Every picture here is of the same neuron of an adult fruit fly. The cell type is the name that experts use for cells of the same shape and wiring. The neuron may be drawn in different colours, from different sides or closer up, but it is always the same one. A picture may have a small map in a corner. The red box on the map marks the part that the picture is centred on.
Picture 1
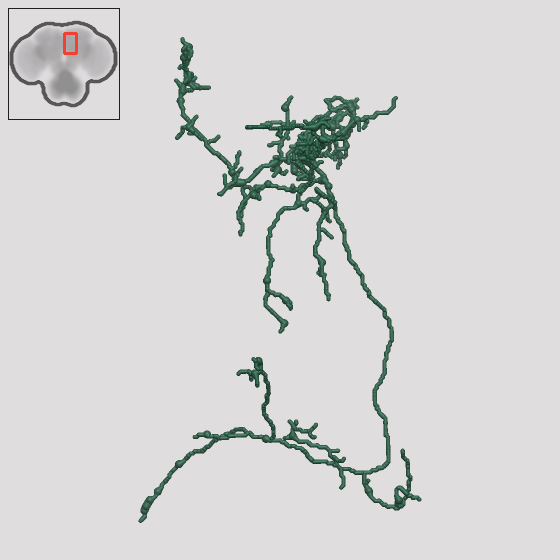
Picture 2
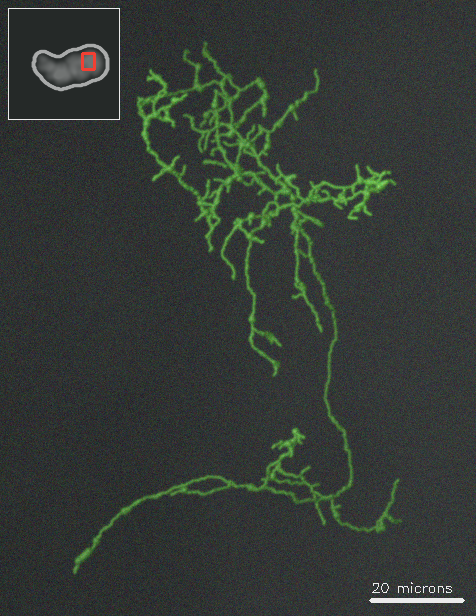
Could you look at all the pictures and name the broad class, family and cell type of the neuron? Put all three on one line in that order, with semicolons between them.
central-brain intrinsic neuron; hemilineage CREa2_ventral; CB3523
